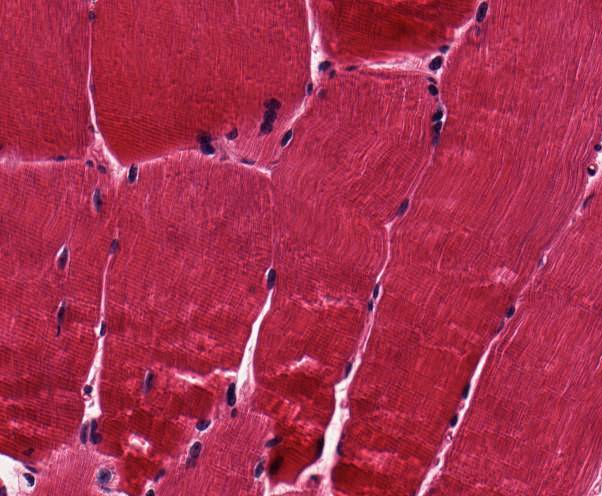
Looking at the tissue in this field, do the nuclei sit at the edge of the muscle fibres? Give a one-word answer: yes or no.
Yes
